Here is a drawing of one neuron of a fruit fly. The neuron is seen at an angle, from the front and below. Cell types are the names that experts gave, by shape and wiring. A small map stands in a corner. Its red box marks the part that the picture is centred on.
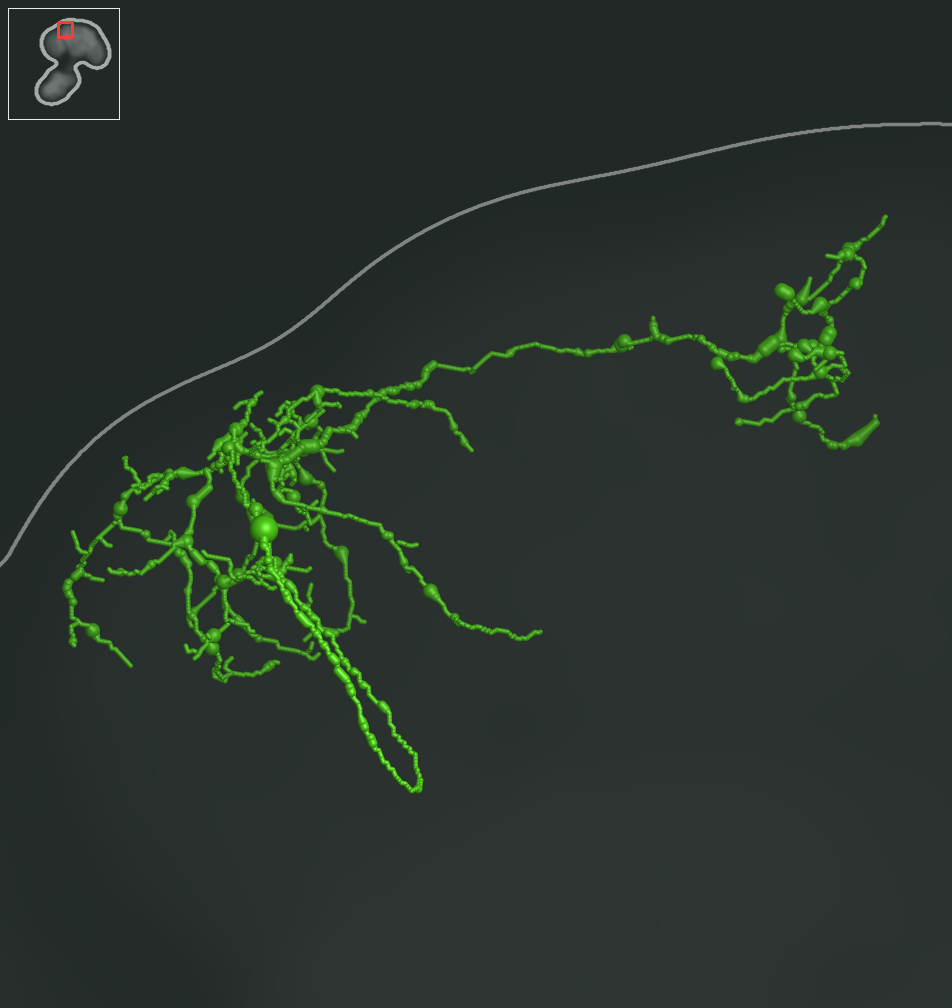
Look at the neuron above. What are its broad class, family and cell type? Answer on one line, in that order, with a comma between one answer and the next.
central-brain intrinsic neuron, hemilineage VPNl&d1_dorsal, LHAV5a1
